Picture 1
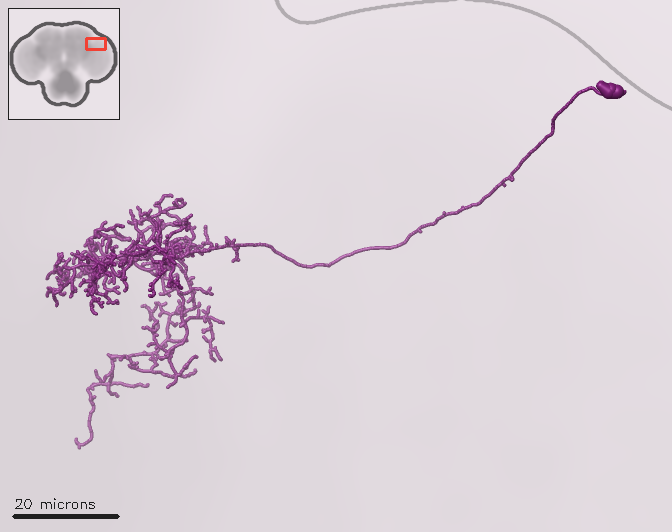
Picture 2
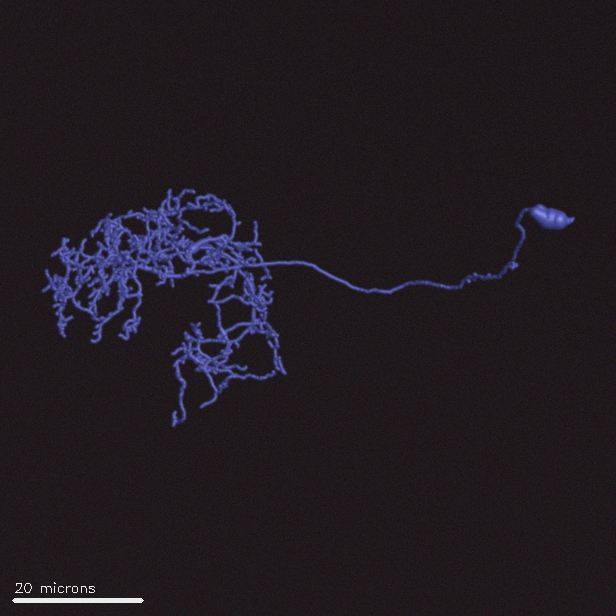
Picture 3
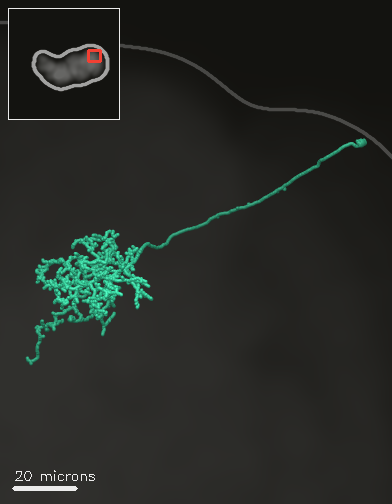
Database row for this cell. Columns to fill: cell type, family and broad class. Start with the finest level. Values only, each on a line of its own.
Tm24
Tm
optic-lobe intrinsic neuron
